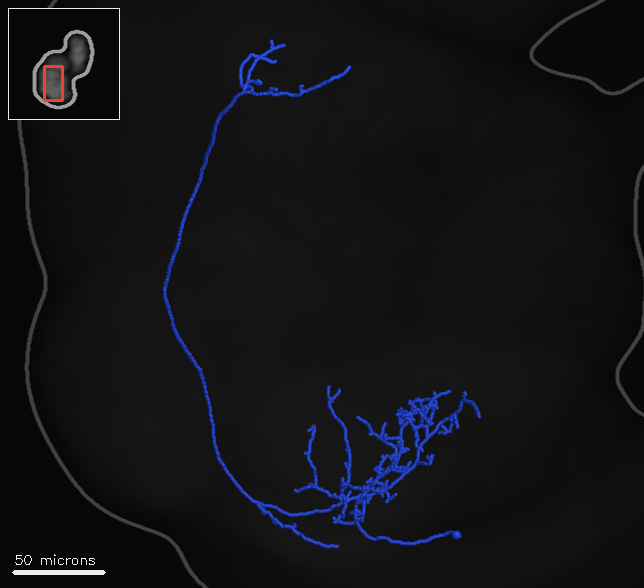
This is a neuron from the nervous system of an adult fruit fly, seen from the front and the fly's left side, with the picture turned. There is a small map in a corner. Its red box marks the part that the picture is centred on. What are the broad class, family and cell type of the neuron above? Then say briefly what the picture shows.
Its broad class is central-brain intrinsic neuron. Its family is hemilineage VLPl&p2_lateral. Its cell type is AVLP145. The cell body can be seen at the lower right of the picture. By the scale bar it is about 300 microns tall in this view. The picture shows dozens of branch ends.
